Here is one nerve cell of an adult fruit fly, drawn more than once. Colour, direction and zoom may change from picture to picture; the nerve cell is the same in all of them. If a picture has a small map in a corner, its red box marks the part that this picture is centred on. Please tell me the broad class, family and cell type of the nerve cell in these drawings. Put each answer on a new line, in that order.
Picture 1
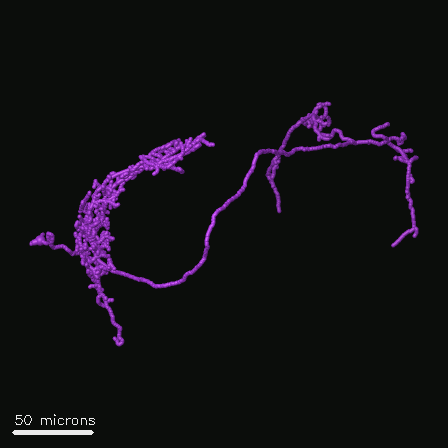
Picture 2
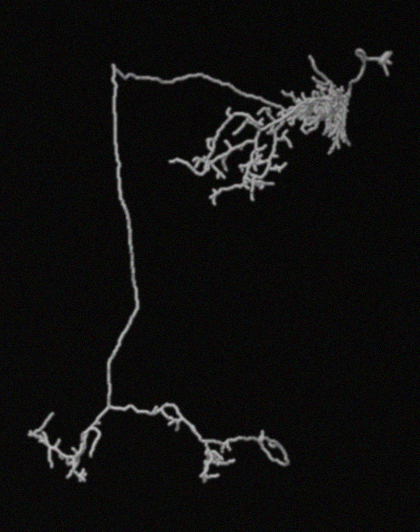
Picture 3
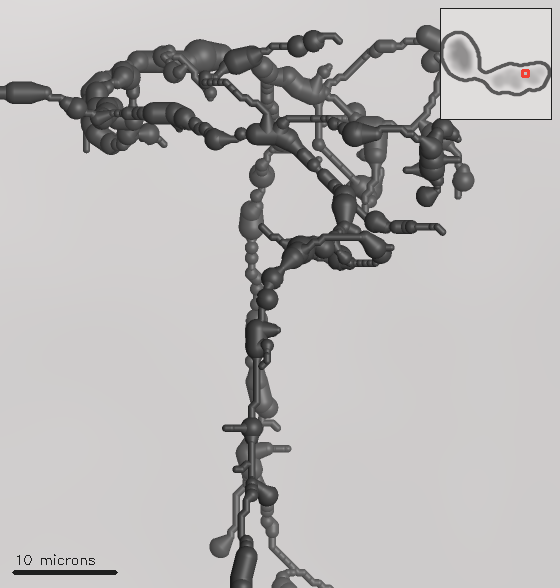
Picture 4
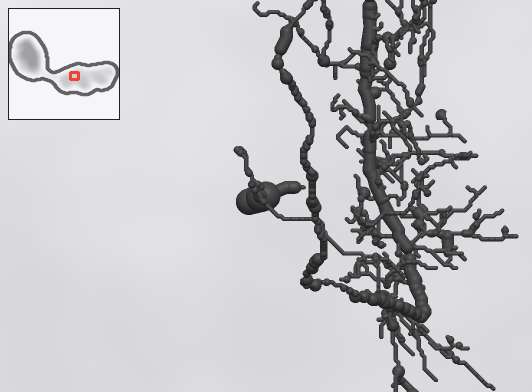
nerve-cord intrinsic neuron
hemilineage 18B
IN18B027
